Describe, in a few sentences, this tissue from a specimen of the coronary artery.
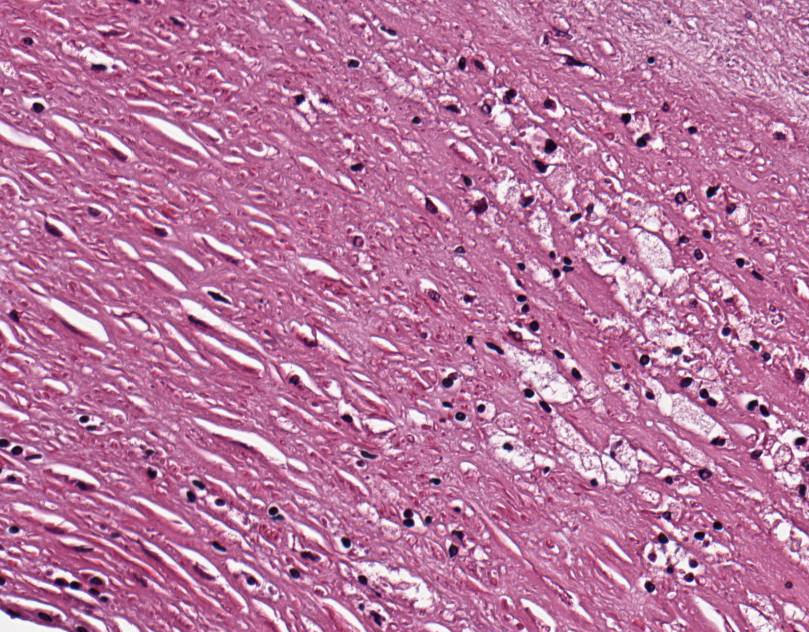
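Let me take the left half first: many elongated, empty white clefts, lying parallel to the streaming. Between clefts and cells, I'd call the ground substance pink and finely fibrillary. And nowhere in the field do I find epithelium or glands.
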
